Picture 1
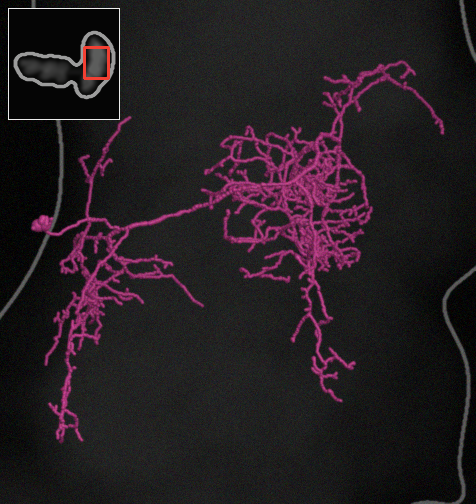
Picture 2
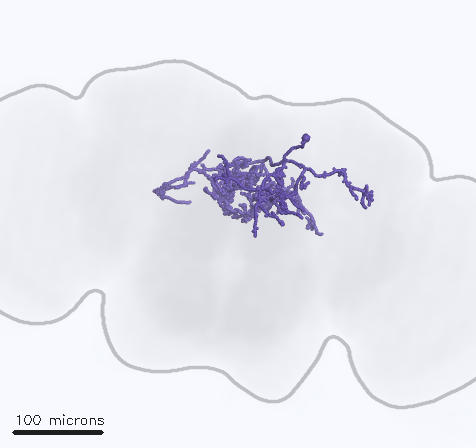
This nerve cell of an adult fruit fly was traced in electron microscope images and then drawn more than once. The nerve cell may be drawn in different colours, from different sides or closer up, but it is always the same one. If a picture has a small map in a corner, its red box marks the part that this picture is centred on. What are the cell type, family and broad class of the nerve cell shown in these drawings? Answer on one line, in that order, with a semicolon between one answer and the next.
ExR5; class CX; central-brain intrinsic neuron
